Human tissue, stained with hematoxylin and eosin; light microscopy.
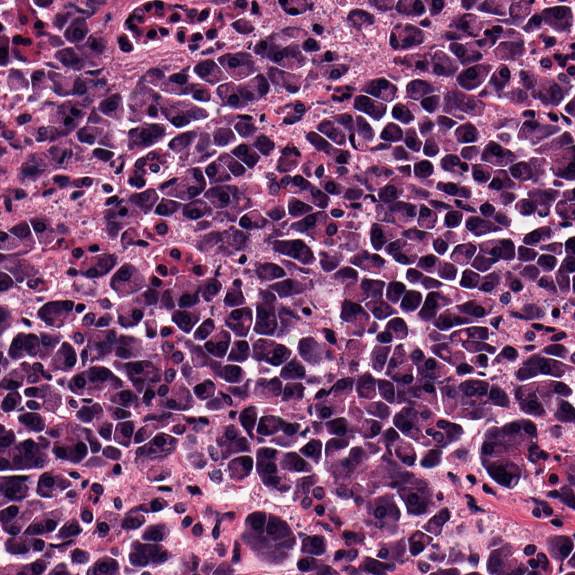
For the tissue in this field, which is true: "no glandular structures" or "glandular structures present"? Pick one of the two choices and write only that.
No glandular structures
